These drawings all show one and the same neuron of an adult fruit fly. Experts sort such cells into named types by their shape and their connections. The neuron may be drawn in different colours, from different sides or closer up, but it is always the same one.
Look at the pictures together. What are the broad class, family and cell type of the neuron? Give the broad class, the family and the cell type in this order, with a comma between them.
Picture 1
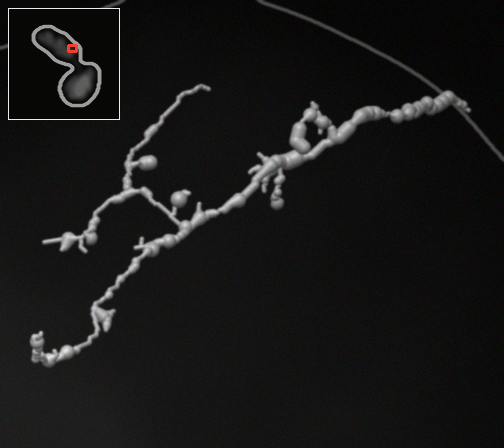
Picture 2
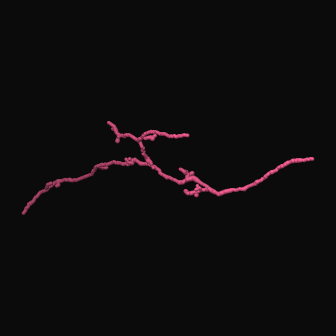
sensory neuron entering the nerve cord, class gustatory, LgLG8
